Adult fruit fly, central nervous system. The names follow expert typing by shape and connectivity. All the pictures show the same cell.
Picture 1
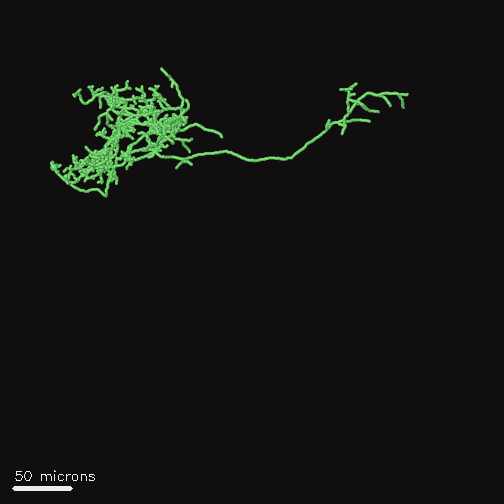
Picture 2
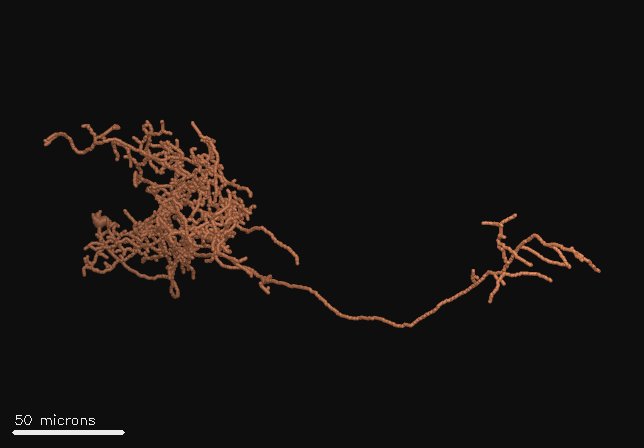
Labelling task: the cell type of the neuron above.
LHPV6m1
